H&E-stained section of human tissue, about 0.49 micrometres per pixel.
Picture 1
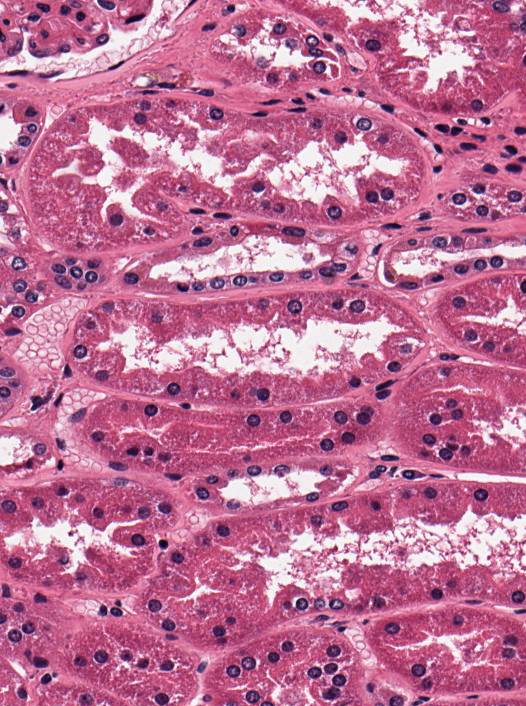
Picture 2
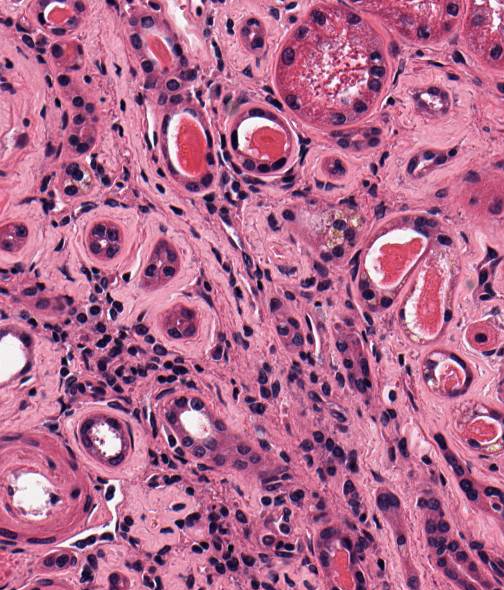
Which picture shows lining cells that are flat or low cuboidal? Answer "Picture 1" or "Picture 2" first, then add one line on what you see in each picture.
Picture 2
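In picture 1: The tubules are lined by a single layer of tall cells with abundant granular pink cytoplasm.
In picture 2: The cells lining the tubules are flattened to low cuboidal with small dark nuclei.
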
